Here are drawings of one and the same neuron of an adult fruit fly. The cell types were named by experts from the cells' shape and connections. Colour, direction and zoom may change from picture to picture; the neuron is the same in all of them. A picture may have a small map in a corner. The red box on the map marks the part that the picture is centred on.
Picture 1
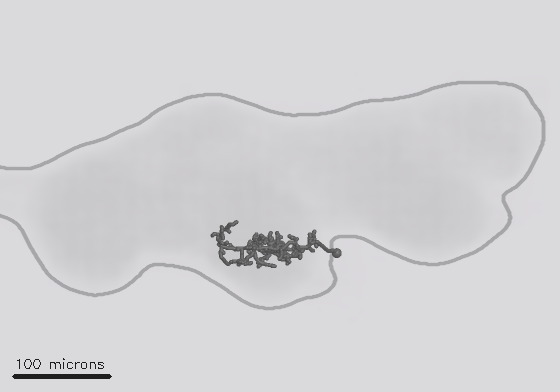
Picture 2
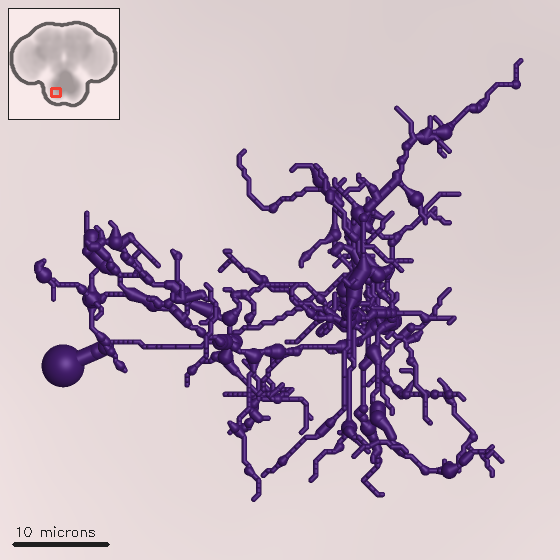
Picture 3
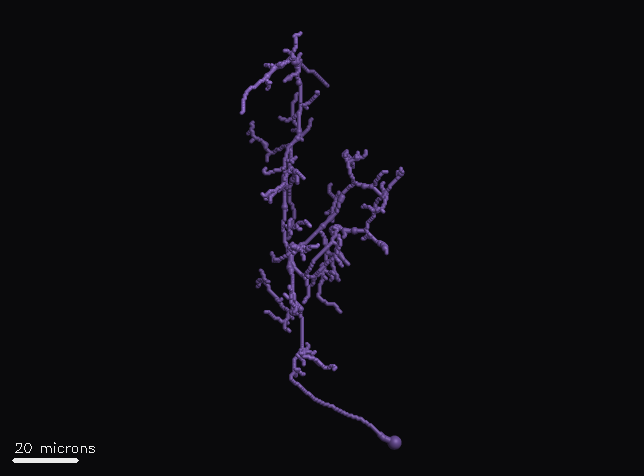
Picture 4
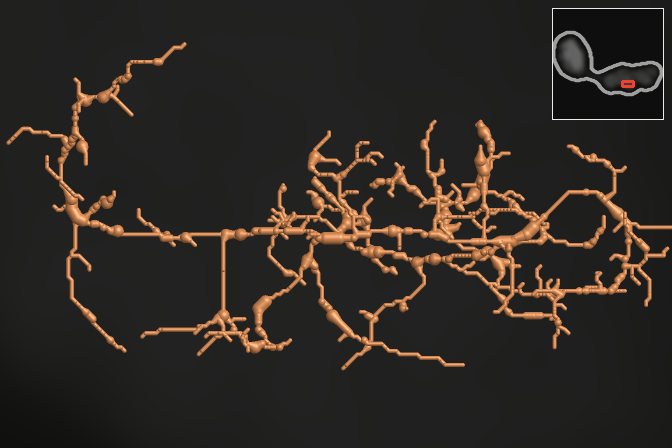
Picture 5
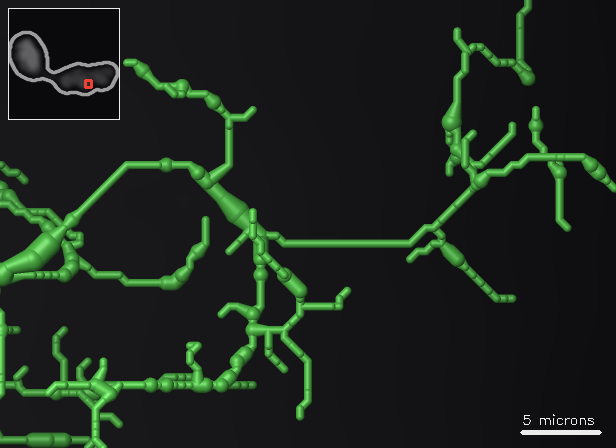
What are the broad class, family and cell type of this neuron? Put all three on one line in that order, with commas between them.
nerve-cord intrinsic neuron, hemilineage 20A.22A, IN20A.22A058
